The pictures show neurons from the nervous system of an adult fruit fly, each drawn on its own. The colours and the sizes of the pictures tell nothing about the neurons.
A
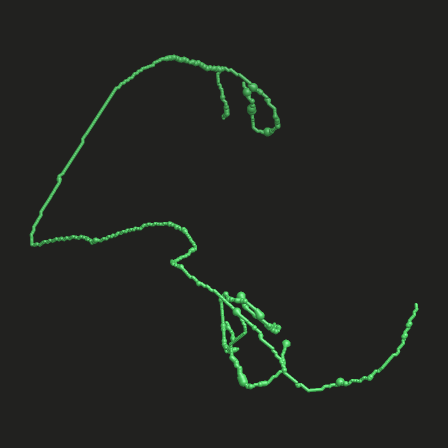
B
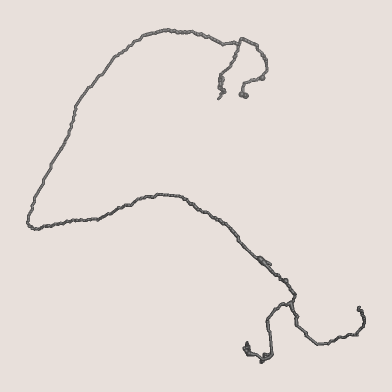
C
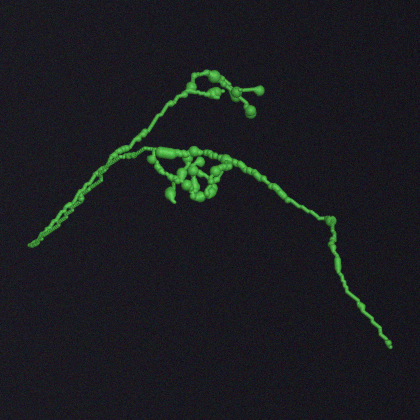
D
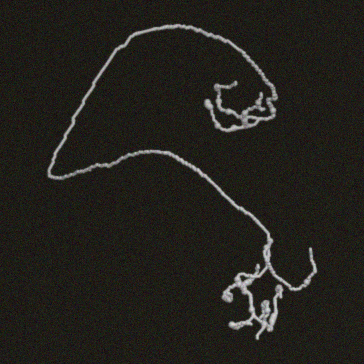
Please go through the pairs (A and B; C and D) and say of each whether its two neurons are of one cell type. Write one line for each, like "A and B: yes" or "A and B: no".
A and B: yes
C and D: no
